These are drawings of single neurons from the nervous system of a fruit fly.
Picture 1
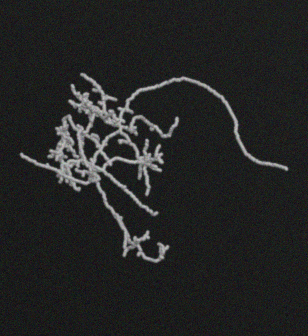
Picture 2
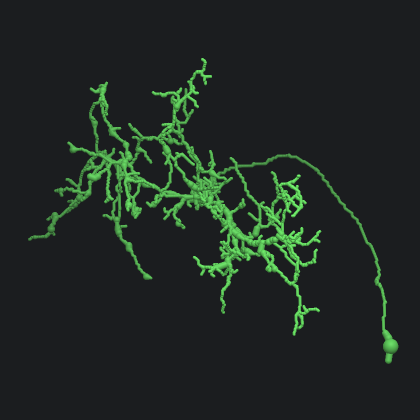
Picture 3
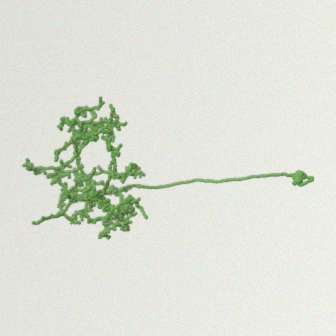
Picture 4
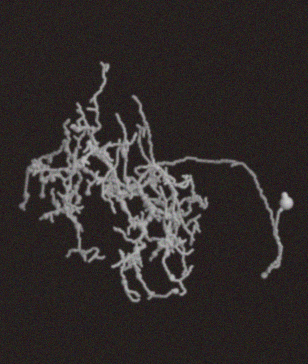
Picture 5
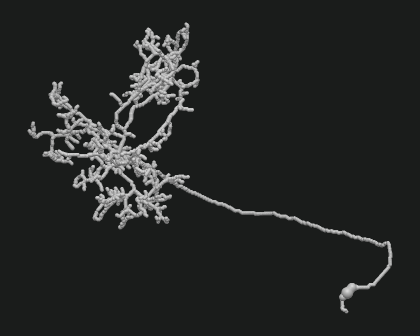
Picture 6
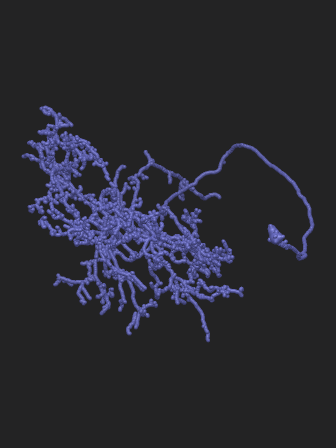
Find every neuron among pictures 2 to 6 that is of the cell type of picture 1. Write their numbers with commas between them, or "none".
none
